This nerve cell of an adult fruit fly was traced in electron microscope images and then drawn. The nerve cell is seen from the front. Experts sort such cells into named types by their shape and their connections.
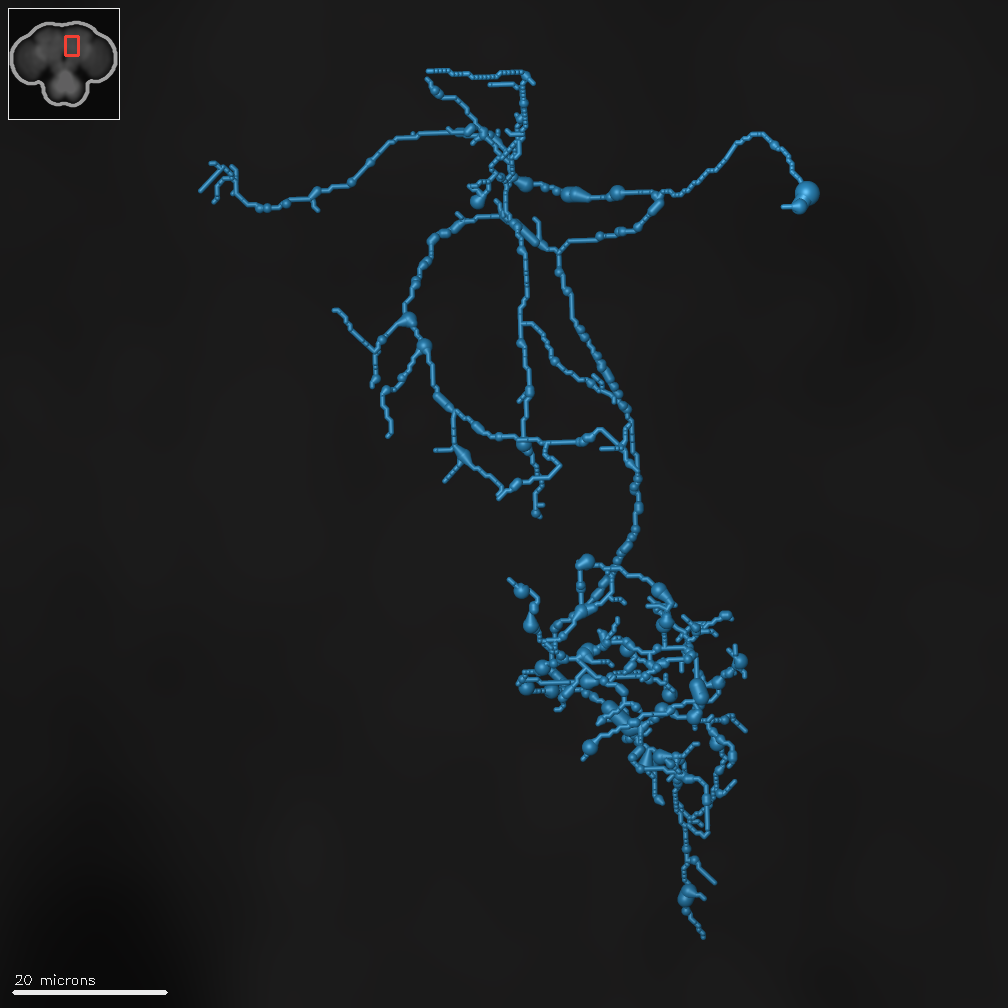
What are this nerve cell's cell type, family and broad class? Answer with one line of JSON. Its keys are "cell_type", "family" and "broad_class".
{"cell_type": "LAL035", "family": "hemilineage CREa2_ventral", "broad_class": "central-brain intrinsic neuron"}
